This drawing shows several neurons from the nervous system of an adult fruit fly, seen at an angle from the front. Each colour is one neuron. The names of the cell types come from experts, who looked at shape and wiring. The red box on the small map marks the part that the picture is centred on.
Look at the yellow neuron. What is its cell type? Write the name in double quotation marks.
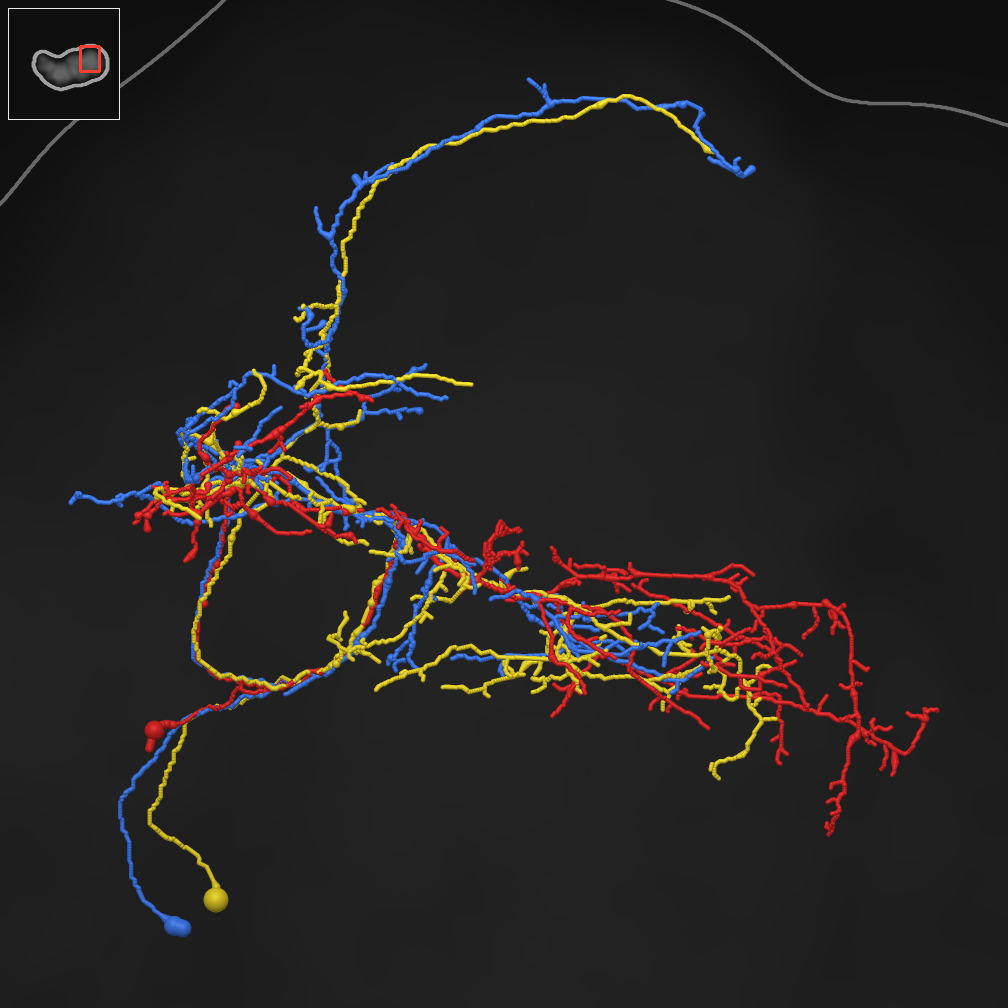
"PLP182"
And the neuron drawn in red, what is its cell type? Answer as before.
"PLP157"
